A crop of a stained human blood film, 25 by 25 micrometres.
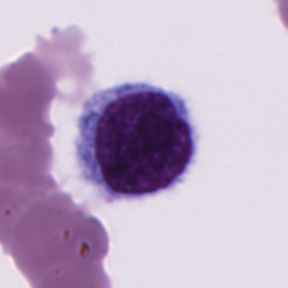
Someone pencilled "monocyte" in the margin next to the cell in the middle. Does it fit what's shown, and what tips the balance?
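Monocyte is not the right name here; this is a hairy cell. What speaks for hairy cell over monocyte is the outer edge of the cytoplasm, which is ragged rather than smooth.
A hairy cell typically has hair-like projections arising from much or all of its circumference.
The roughly round outline, the condensed dark purple chromatin and the lack of coarse red granules in the cytoplasm are simply seen. A clump of red cells lies close to the cell's left without touching it.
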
